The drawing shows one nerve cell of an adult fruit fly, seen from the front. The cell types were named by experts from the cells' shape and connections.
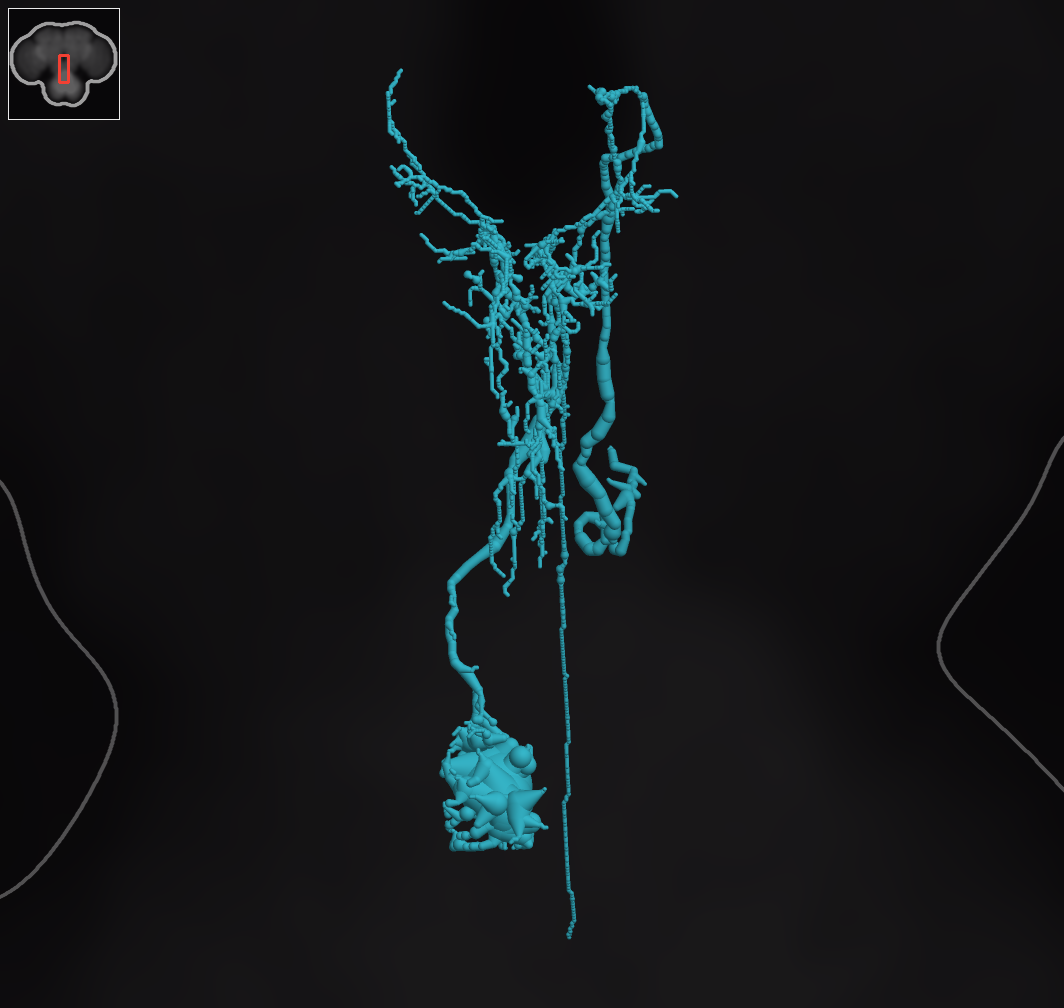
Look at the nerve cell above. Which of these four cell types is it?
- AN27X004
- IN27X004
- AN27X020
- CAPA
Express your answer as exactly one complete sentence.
Cell type CAPA is what this neuron is.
